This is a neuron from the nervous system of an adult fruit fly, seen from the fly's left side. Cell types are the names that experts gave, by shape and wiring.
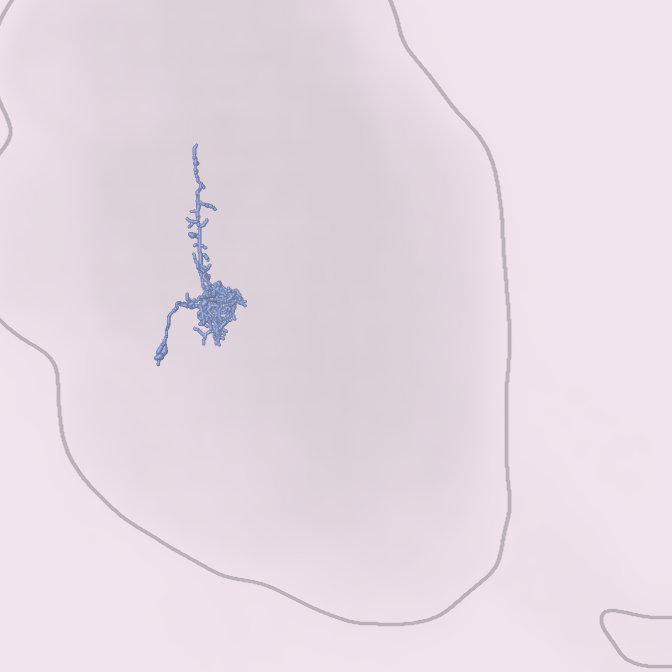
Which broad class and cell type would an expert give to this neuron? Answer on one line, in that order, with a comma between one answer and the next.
central-brain intrinsic neuron, WED063_b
